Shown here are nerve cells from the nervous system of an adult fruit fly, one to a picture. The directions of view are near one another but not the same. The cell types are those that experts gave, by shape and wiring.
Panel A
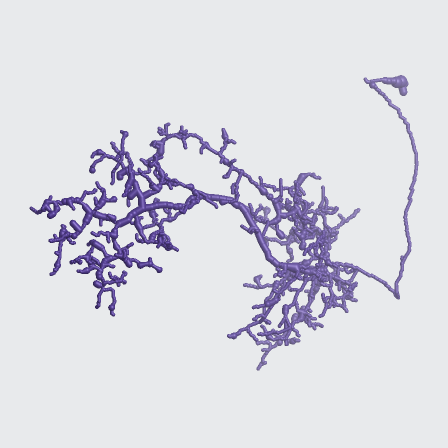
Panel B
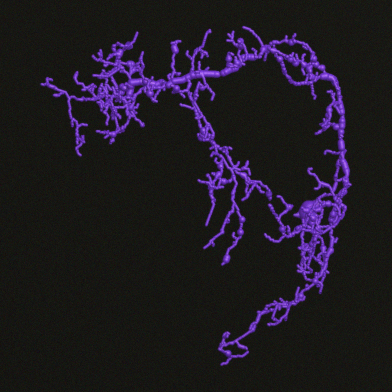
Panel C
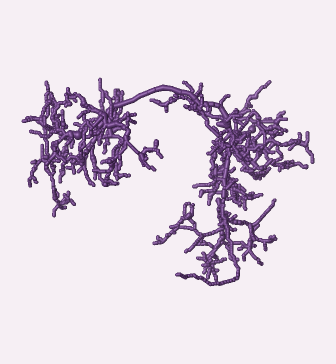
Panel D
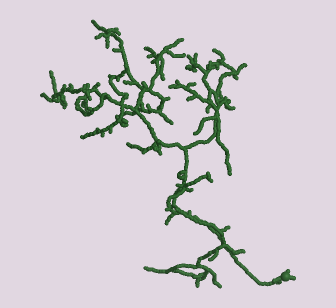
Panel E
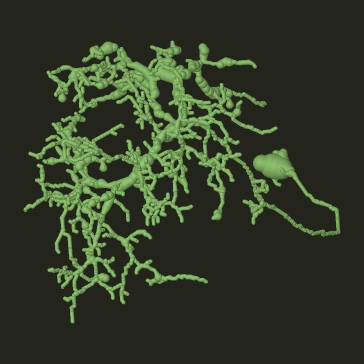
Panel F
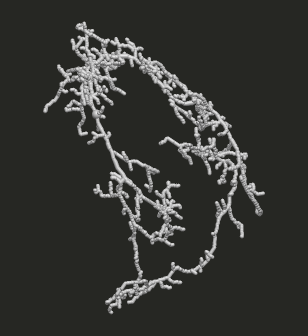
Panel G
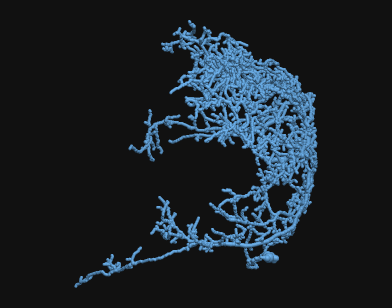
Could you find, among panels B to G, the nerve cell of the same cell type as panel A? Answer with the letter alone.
C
